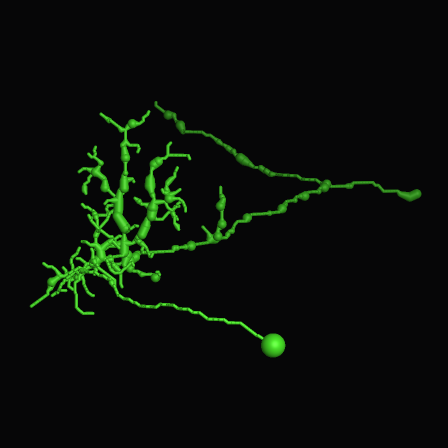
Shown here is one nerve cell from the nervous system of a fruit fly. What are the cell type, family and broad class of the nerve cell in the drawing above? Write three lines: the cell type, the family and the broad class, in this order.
TmY3
TmY
optic-lobe intrinsic neuron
